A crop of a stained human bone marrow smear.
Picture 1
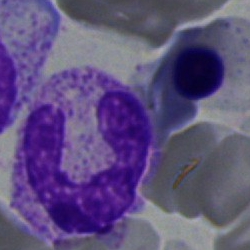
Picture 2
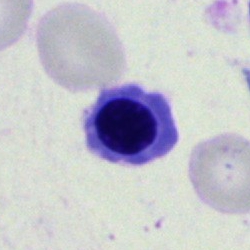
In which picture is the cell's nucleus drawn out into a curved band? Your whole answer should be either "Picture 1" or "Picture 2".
Picture 1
